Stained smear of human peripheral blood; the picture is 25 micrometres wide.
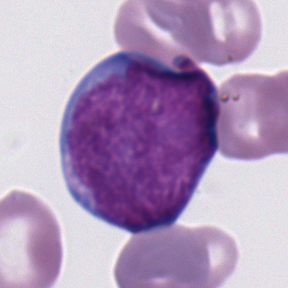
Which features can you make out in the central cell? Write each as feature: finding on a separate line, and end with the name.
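Size: about 16 by 14 micrometres
Nucleus: about 80% of cell area
Chromatin: finely granular, evenly spread, no coarse dark clumps
Cytoplasm: narrow deep-blue rim, widest along left side
Granules: none visible
Surface: no blebs or hair-like projections
Name: myeloblast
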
